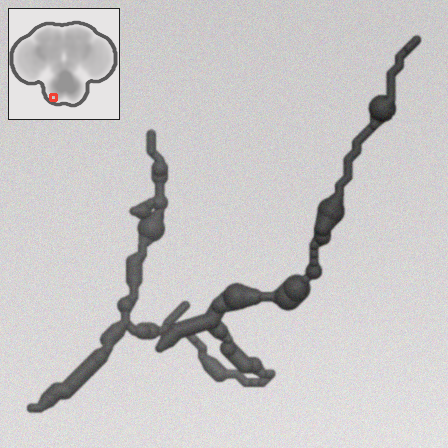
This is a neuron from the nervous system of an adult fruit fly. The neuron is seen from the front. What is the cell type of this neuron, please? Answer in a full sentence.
The cell type is SNta21.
